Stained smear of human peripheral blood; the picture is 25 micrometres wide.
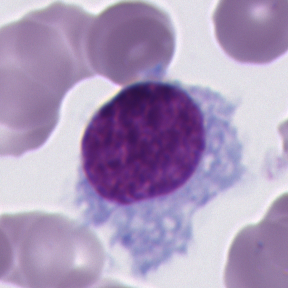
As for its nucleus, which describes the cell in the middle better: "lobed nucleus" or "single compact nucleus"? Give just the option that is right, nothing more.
Single compact nucleus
